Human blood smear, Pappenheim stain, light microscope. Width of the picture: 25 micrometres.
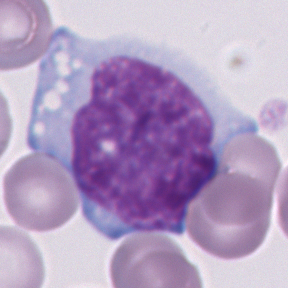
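Myeloblast. Outline: irregular, with angular corners and fairly straight edges. Nucleus: about 16 by 13 micrometres, filling most of the cell, with a wider rim of cytoplasm on the left than on the right. Cytoplasm: several small clear vacuoles clustered on the left side; no distinct granules seen.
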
